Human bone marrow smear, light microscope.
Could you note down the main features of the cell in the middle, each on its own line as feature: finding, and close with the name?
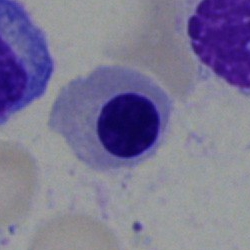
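Nucleus position: off-centre, displaced to the right
Chromatin: dense, very dark purple
Nucleolus: none visible
Cytoplasmic vacuoles: none
Name: erythroblast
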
